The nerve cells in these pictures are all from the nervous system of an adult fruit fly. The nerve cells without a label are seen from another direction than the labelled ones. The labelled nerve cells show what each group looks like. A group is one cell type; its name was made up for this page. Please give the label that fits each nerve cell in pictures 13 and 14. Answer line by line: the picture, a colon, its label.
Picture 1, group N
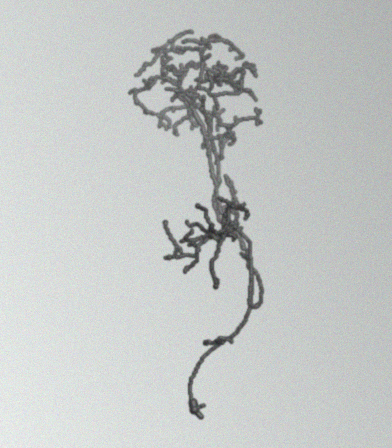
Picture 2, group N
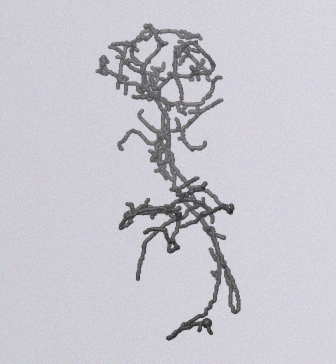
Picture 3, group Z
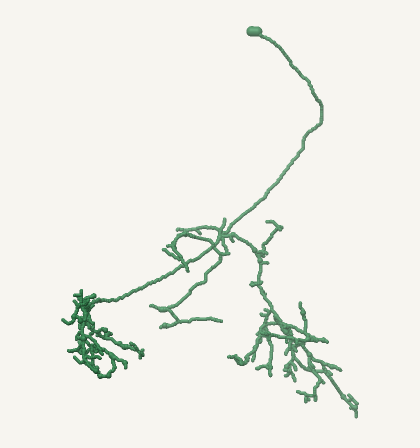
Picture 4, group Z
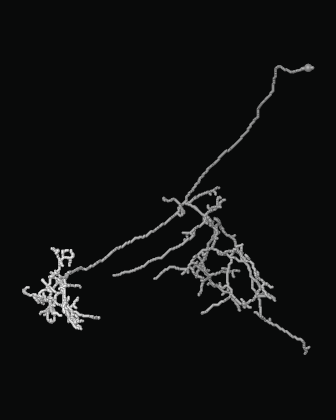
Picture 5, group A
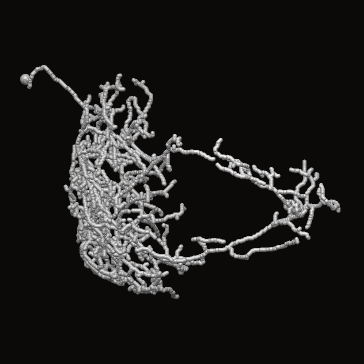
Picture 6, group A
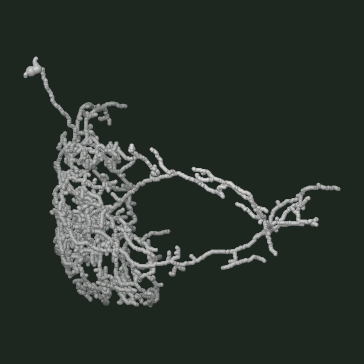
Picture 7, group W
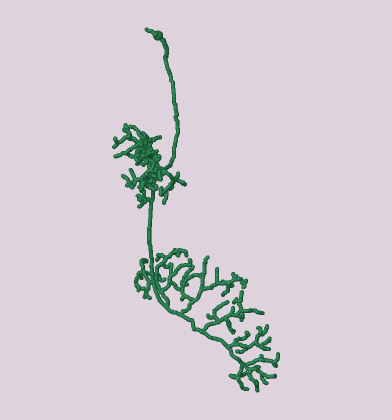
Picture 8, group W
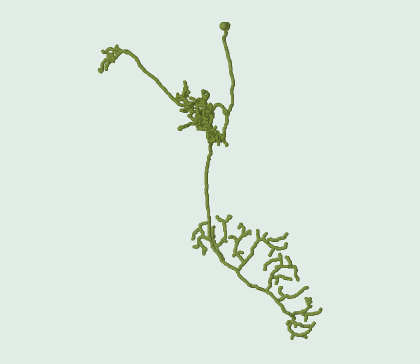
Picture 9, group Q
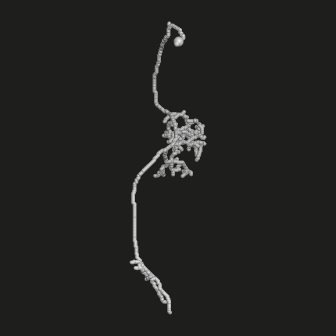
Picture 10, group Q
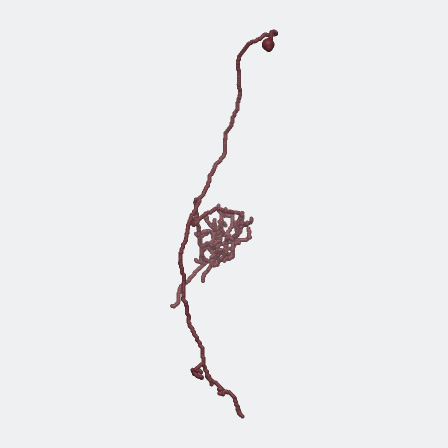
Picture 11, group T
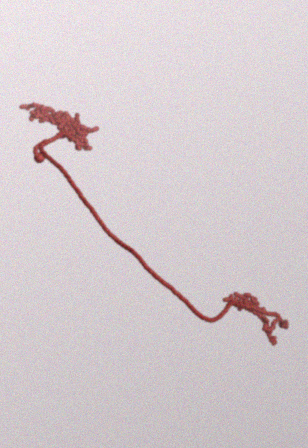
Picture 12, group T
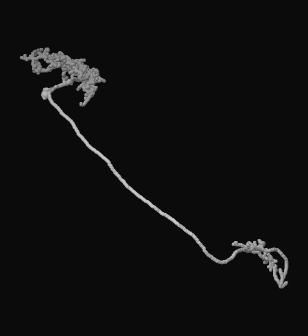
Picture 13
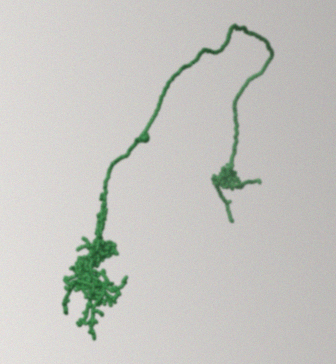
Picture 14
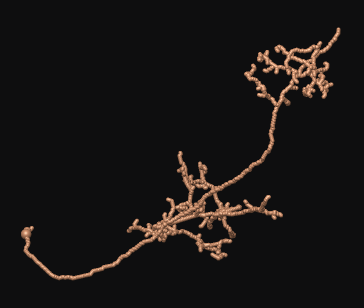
13: group T
14: group Z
